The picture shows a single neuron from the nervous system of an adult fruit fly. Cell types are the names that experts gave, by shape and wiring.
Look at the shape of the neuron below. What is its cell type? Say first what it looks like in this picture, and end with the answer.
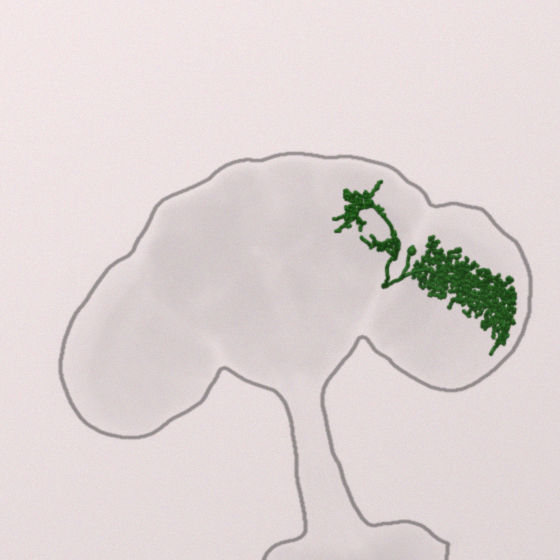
It lies in the brain. The cell body can be seen on the right of the picture. Its broad class is visual projection neuron. It is of cell type MeVP45.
